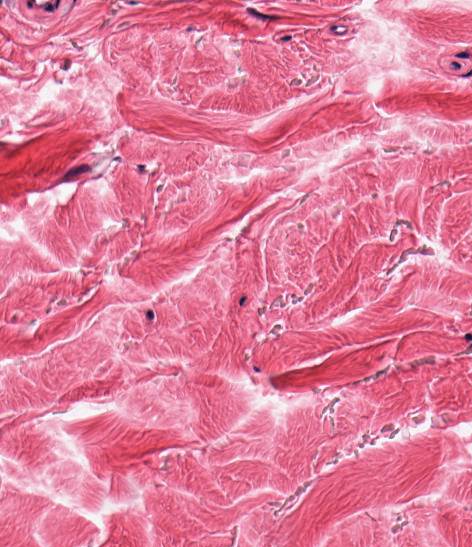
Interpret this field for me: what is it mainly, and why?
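This one is dermis. Look how the thick eosinophilic collagen bundles run in many different directions across the whole field, each with a fine, wavy, fibrillar texture.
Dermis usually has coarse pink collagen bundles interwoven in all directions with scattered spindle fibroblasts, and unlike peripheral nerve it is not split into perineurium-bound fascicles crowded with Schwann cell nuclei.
Notice how sparse the nuclei are: the few fibroblast nuclei are small, dark and thin, and lie along the bundle edges.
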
